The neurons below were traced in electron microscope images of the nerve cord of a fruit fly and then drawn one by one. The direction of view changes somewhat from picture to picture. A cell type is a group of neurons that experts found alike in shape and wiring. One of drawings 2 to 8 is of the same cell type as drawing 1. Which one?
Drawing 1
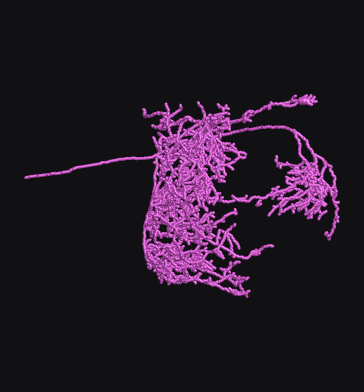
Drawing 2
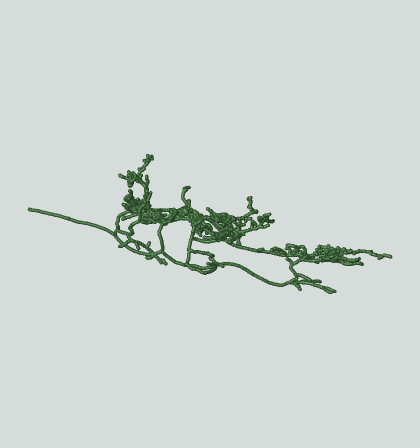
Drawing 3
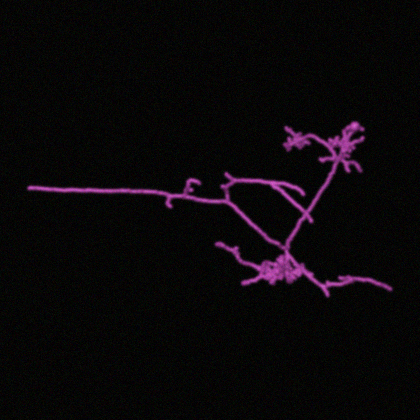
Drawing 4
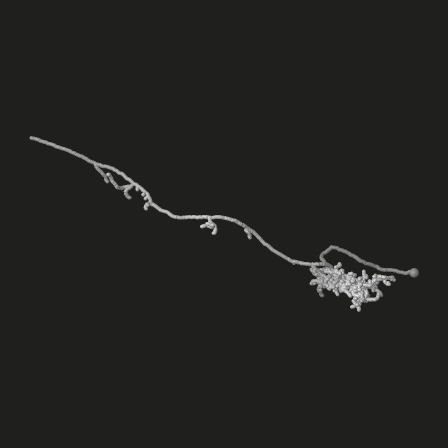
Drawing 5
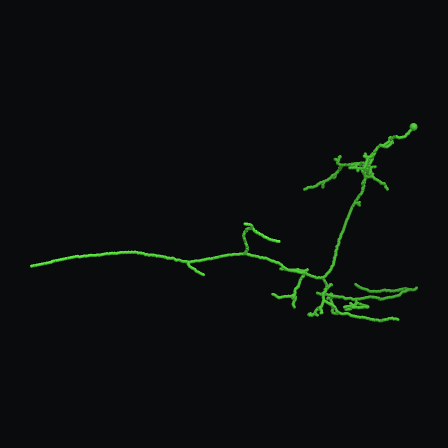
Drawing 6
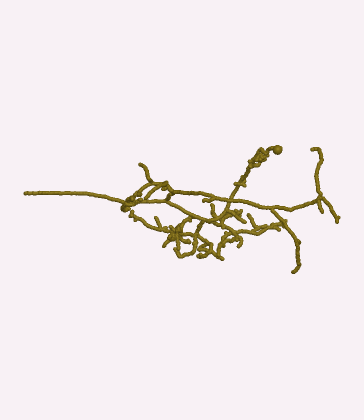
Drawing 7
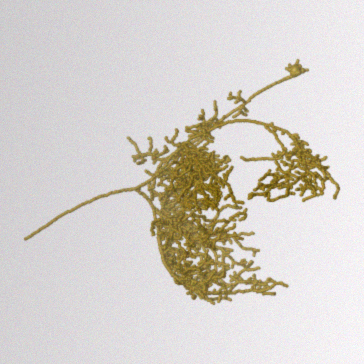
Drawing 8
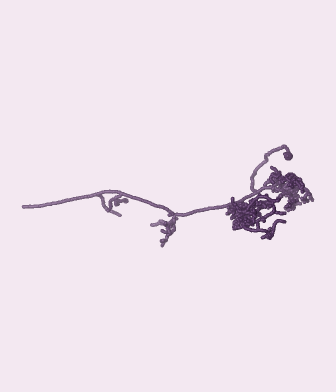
Drawing 7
